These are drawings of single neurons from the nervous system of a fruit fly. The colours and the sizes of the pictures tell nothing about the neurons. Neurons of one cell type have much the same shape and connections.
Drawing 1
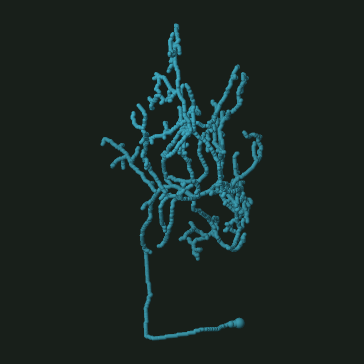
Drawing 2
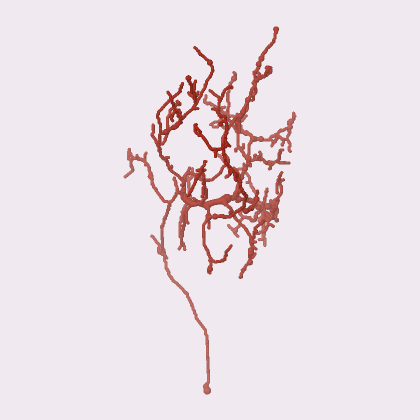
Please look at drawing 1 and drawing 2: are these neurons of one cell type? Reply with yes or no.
yes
